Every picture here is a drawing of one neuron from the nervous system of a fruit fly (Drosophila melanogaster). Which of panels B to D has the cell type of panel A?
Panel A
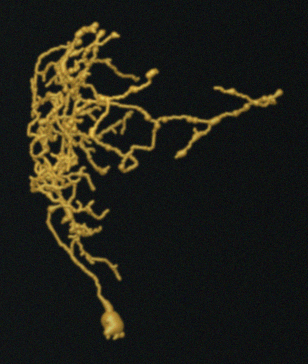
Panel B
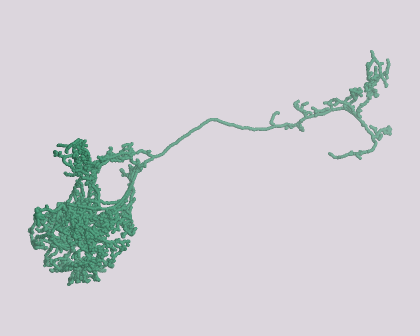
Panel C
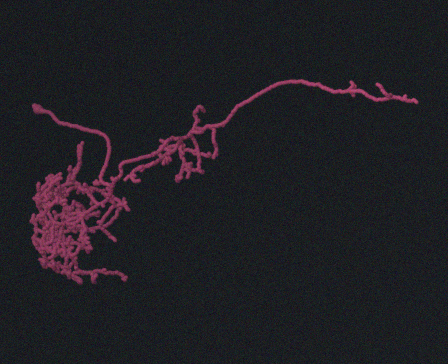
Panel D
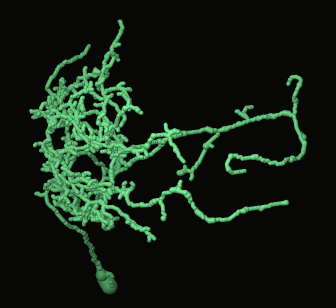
D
